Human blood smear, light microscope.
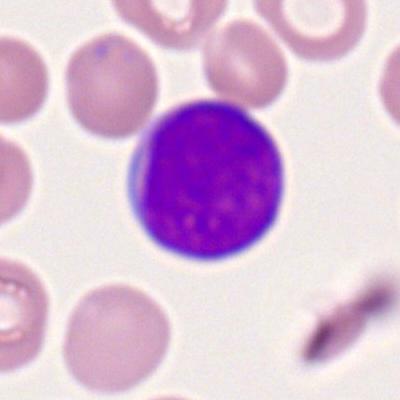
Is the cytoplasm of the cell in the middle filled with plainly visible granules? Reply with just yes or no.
No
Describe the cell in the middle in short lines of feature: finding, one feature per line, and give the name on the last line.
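Chromatin: dense, dark purple, a few paler patches scattered through
Cytoplasm: only a thin rim, pale blue
Rim: easiest to see on the left side
Cell: myeloblast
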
